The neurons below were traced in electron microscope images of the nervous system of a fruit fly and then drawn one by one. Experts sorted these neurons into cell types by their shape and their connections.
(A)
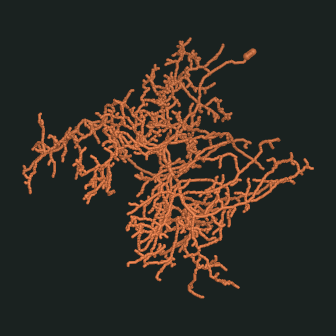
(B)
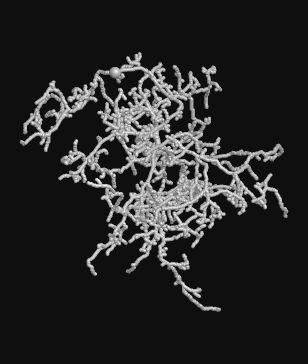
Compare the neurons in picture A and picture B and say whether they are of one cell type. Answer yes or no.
yes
